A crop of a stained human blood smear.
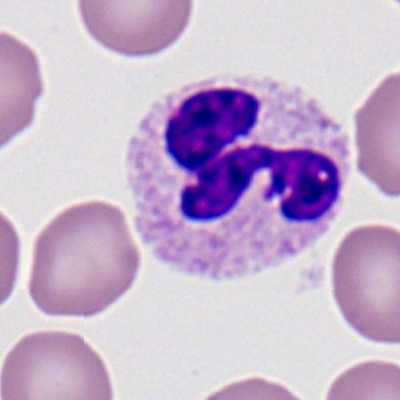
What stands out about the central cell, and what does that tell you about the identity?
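Three lobes make up the nucleus, and the chromatin in them is dark purple and densely clumped. There's abundant pale pinkish-lilac cytoplasm, with fine, small pinkish-violet granules scattered evenly through it. What you're looking at is a segmented neutrophil.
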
